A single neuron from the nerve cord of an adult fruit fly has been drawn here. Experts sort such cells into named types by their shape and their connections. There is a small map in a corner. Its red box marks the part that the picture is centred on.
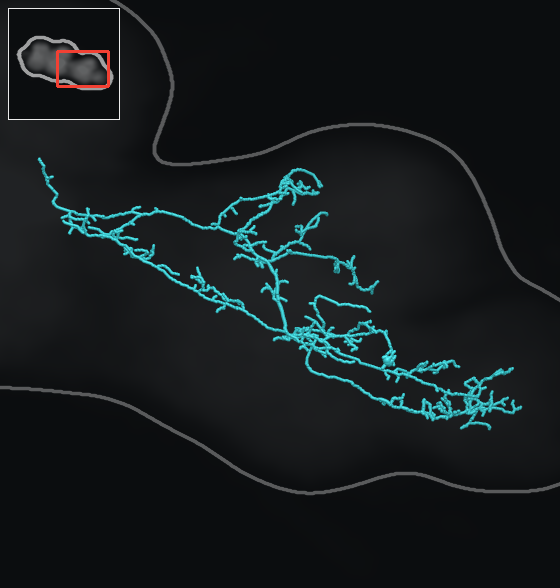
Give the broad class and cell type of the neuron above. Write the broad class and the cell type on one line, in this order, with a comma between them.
nerve-cord intrinsic neuron, INXXX304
